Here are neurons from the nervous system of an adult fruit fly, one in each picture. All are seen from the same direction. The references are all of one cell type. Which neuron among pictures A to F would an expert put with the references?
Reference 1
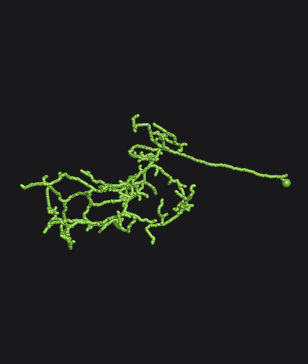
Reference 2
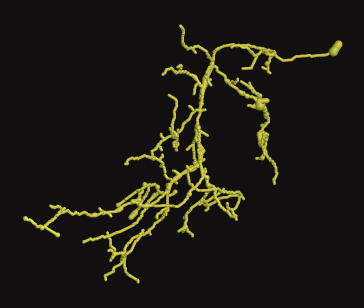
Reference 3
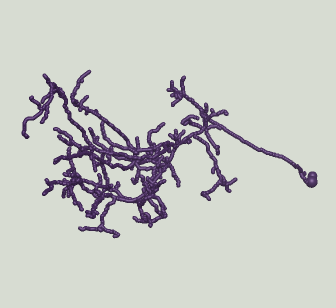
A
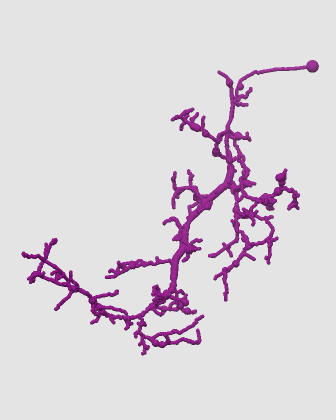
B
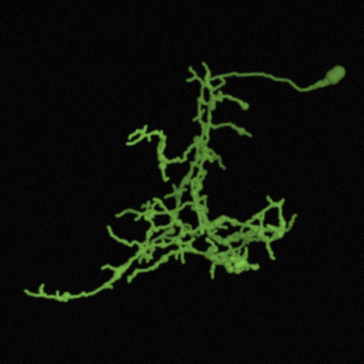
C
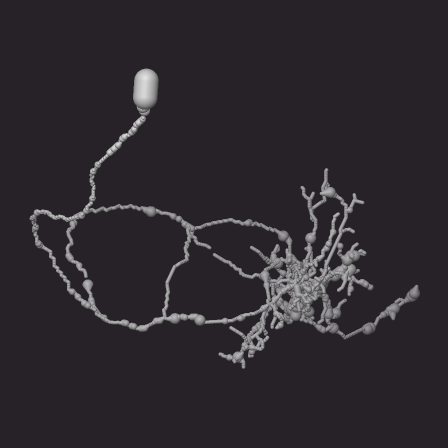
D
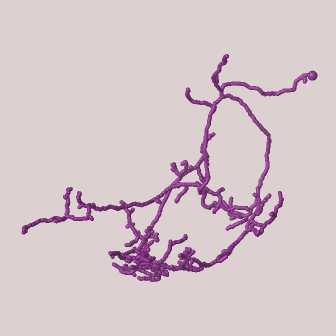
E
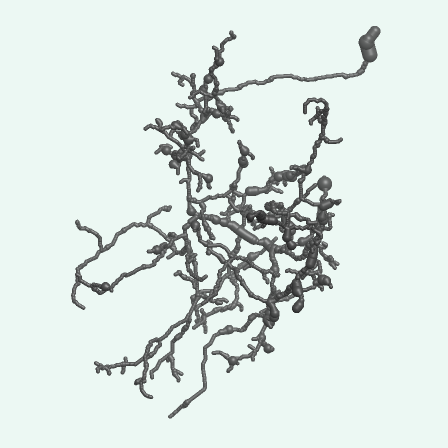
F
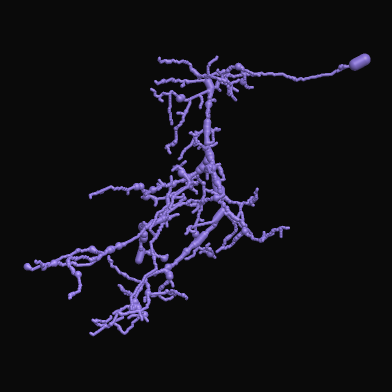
Picture F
